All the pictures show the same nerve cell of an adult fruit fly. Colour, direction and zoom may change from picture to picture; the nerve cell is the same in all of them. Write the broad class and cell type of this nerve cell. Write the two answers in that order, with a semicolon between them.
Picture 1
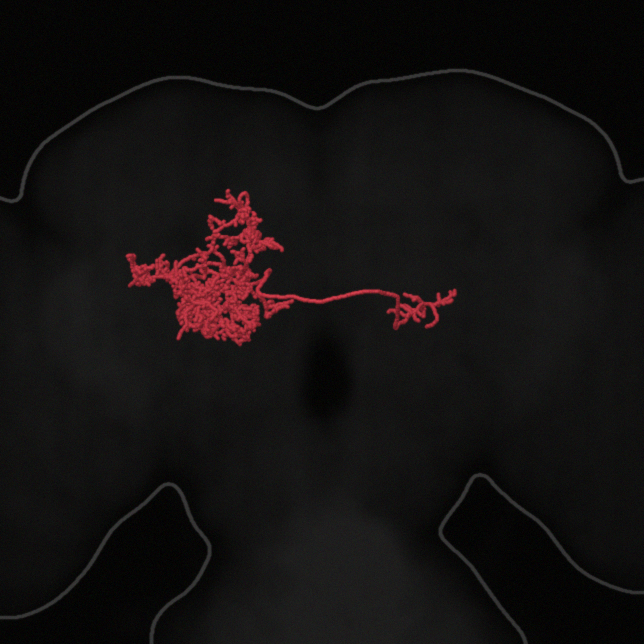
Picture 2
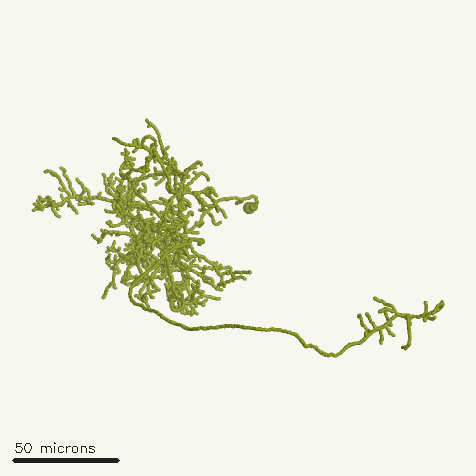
central-brain intrinsic neuron; PLP229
